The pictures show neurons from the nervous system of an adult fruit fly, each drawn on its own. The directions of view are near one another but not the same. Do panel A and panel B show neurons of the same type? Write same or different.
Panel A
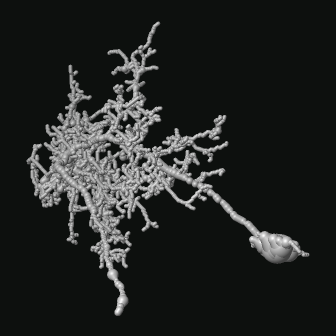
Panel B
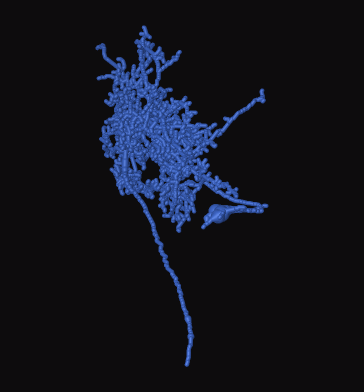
same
